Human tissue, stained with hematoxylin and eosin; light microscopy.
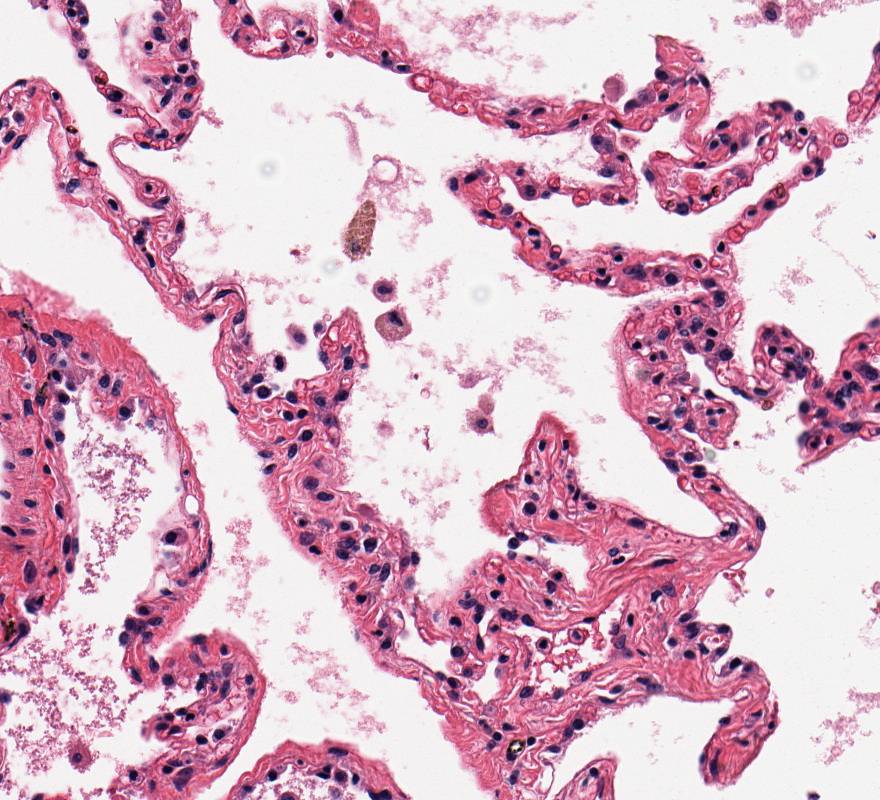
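Lung, H&E: thin, branching pink walls divide the field into large empty spaces occupying most of its area. A single layer of cells with flattened to rounded dark nuclei covers the wall surfaces. Pale pink, finely granular material lies loosely in the spaces, most abundantly at lower left. No glands, cartilage or fat cells are present.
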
